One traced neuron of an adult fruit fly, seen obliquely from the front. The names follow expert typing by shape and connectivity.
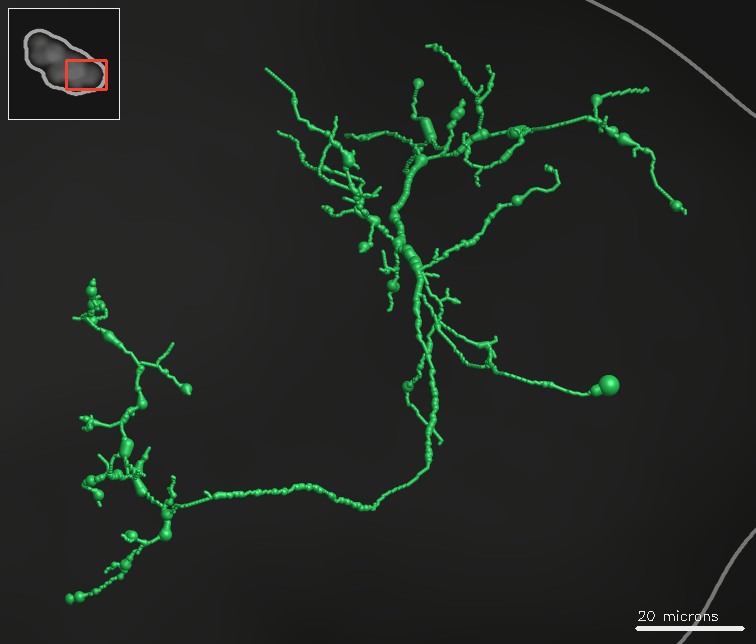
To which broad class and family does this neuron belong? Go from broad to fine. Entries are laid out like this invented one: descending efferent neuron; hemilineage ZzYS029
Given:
nerve-cord intrinsic neuron; hemilineage 01A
